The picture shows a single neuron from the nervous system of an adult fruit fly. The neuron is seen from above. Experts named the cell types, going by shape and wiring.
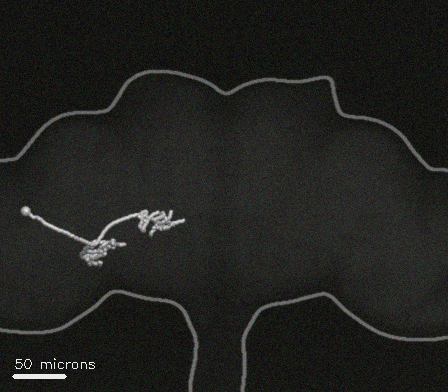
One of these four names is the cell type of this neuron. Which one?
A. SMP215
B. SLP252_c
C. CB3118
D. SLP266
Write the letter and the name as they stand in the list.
D. SLP266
